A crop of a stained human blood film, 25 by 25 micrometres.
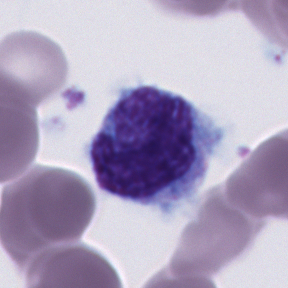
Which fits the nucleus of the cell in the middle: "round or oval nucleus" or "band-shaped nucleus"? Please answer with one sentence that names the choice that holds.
Round or oval in outline, the nucleus forms a single compact mass.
